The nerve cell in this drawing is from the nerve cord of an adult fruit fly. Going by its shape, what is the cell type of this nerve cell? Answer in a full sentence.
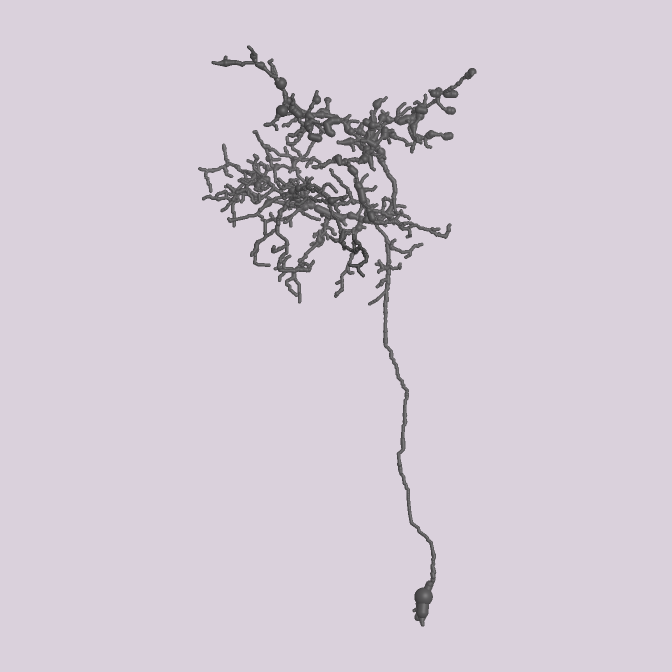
The cell type is IN13B035.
